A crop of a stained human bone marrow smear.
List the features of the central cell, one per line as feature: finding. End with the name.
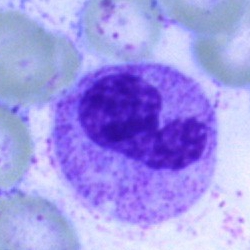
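Indentation: deep, on the right side, giving a kidney-shaped nucleus
Placement: nucleus in the upper part of the cell, wider cytoplasm band below
Cytoplasm: plentiful, pale lilac
Granules: many, fine, purple, filling the cytoplasm
Designation: band neutrophil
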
